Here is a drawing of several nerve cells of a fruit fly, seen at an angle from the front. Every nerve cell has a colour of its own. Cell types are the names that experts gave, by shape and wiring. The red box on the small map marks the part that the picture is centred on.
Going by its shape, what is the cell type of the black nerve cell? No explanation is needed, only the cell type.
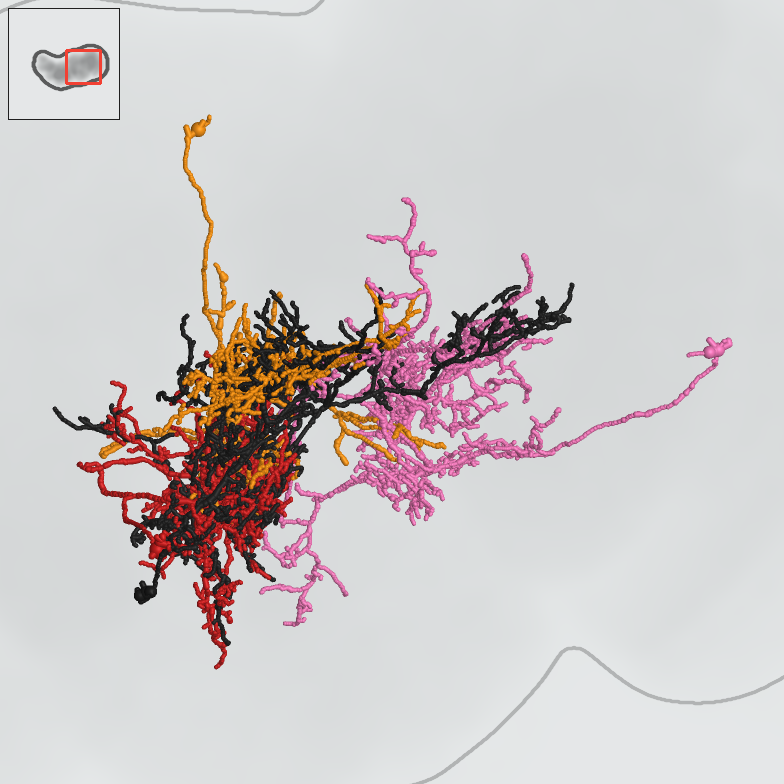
LAL045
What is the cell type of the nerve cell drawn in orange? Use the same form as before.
VES054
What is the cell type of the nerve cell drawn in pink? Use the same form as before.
LAL102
